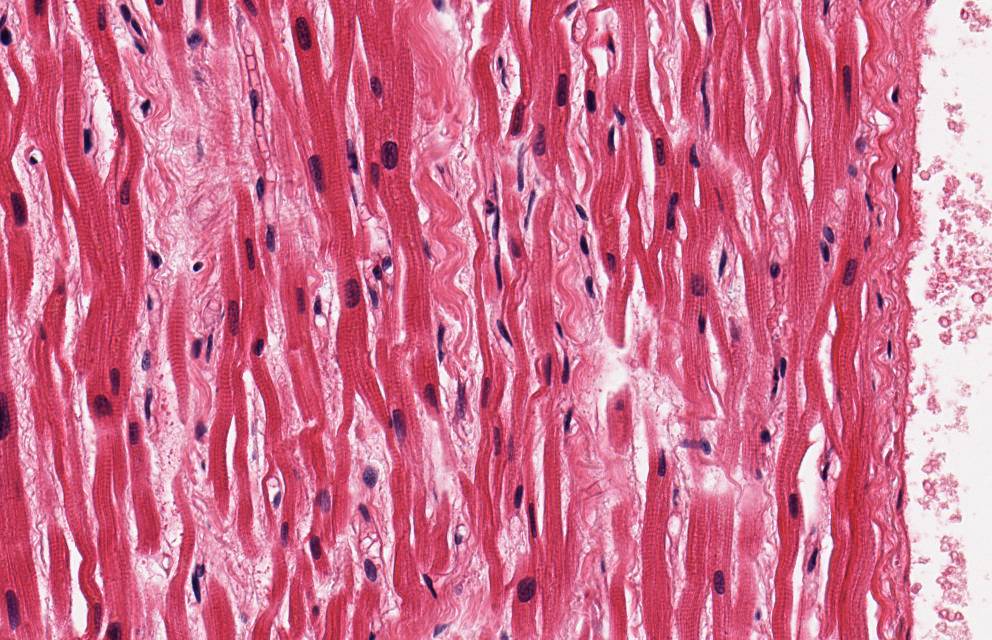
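Atrial appendage of the heart: notice the fine transverse cross-striations along the fibres, with oval nuclei sitting centrally within them. Some fibres branch and join their neighbours, and the fibre cytoplasm stains a deep red-pink.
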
